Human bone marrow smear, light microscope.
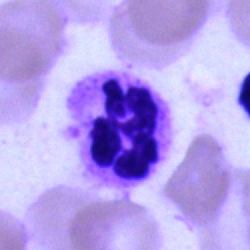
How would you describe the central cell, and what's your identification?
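The outline is roughly round. No nucleoli are visible in the nucleus, and no clear vacuoles are seen in the cytoplasm. Answer: segmented neutrophil.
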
